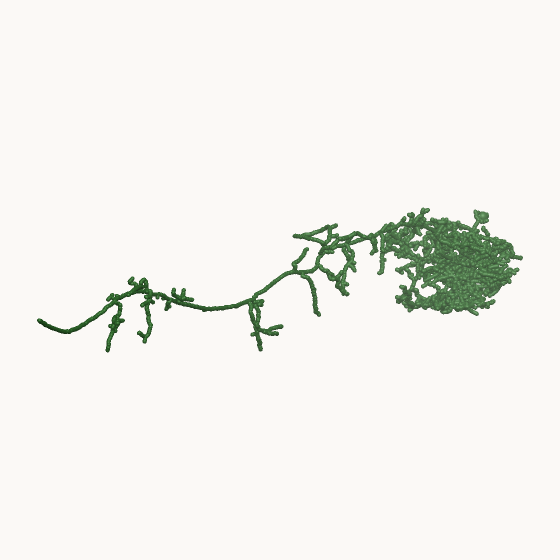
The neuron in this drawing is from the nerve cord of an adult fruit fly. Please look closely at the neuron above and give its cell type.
ANXXX099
